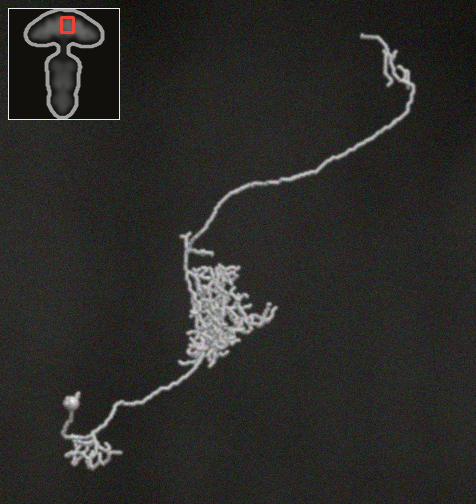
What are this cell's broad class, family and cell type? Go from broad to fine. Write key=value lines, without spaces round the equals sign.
broad_class=central-brain intrinsic neuron
family=class CX
cell_type=PFR_a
